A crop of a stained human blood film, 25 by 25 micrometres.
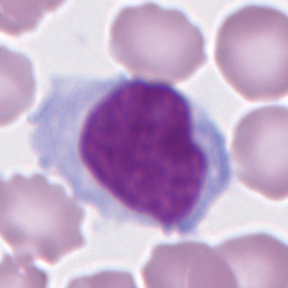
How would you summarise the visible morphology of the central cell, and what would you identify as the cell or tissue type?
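Cytoplasm comes first: pale greyish blue and abundant, it forms a broader rim on the left than on the right. Nucleus next: it sits off-centre, toward the right side of the cell, and measures about 13 by 10 micrometres. Chromatin last: finely mottled rather than gathered into coarse dark clumps. This is a hairy cell.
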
